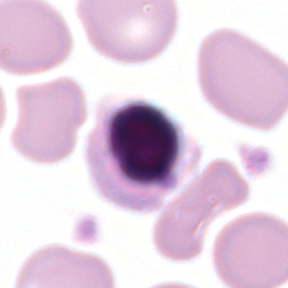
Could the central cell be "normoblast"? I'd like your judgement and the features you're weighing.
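First check: the cytoplasm is pale greyish-pink, close in tone to the nearby red cells.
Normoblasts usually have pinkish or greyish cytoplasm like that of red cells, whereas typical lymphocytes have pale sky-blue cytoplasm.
Second check: the chromatin is dense and stains very dark purple.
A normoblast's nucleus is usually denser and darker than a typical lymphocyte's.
Both checks favour normoblast over typical lymphocyte, so the name normoblast fits. Remaining checks: no nucleoli are visible in the nucleus, and no distinct granules are seen in the cytoplasm. An elongated red cell lies right beside the cell at its lower right.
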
